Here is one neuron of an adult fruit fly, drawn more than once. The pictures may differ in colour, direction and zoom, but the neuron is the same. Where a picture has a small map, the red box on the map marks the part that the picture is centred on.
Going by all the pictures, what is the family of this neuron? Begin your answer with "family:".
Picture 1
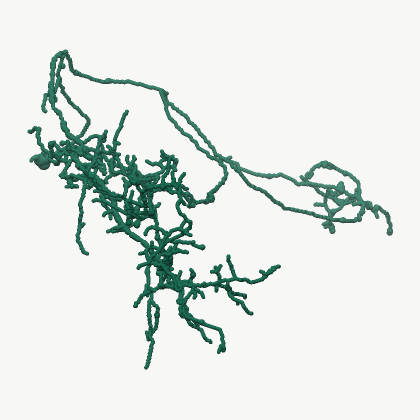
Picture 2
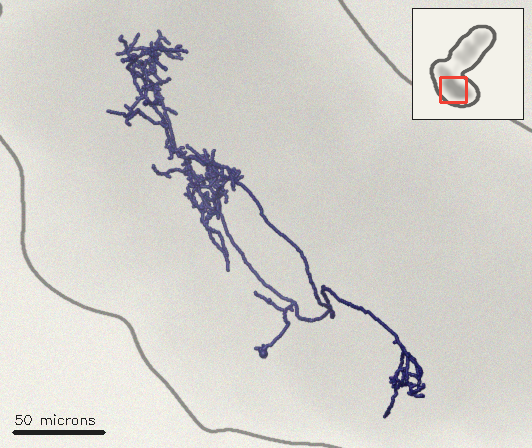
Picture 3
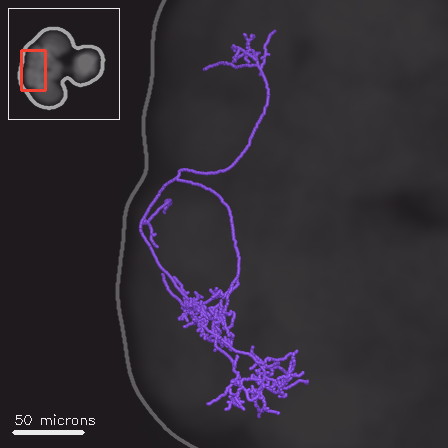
family: hemilineage SMPad1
